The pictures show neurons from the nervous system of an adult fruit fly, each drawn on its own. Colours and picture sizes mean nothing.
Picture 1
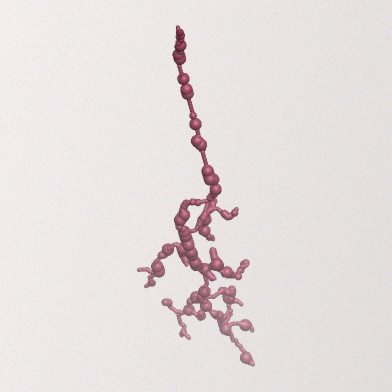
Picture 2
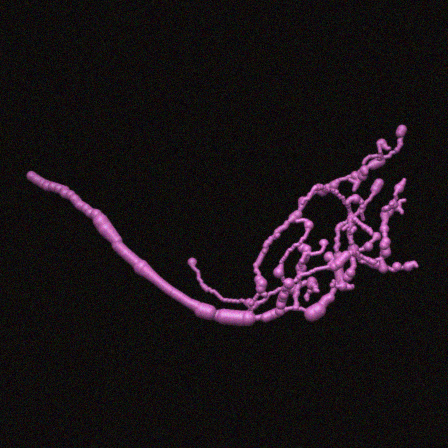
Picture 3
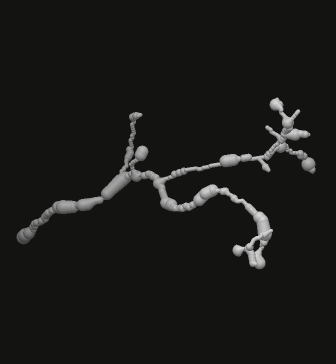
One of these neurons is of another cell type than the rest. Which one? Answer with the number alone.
1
